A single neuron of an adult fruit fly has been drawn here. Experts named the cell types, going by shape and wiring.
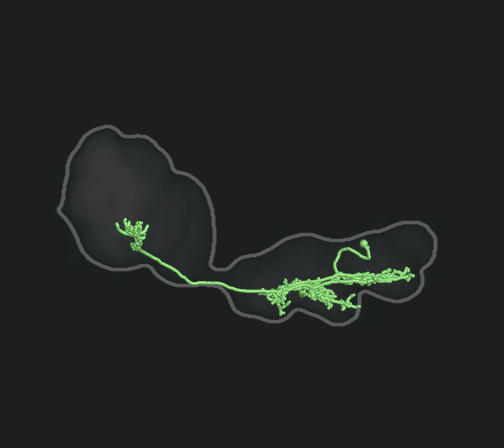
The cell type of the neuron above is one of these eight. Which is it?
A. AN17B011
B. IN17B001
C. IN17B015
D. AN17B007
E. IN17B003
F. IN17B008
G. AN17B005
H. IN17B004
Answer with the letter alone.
D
